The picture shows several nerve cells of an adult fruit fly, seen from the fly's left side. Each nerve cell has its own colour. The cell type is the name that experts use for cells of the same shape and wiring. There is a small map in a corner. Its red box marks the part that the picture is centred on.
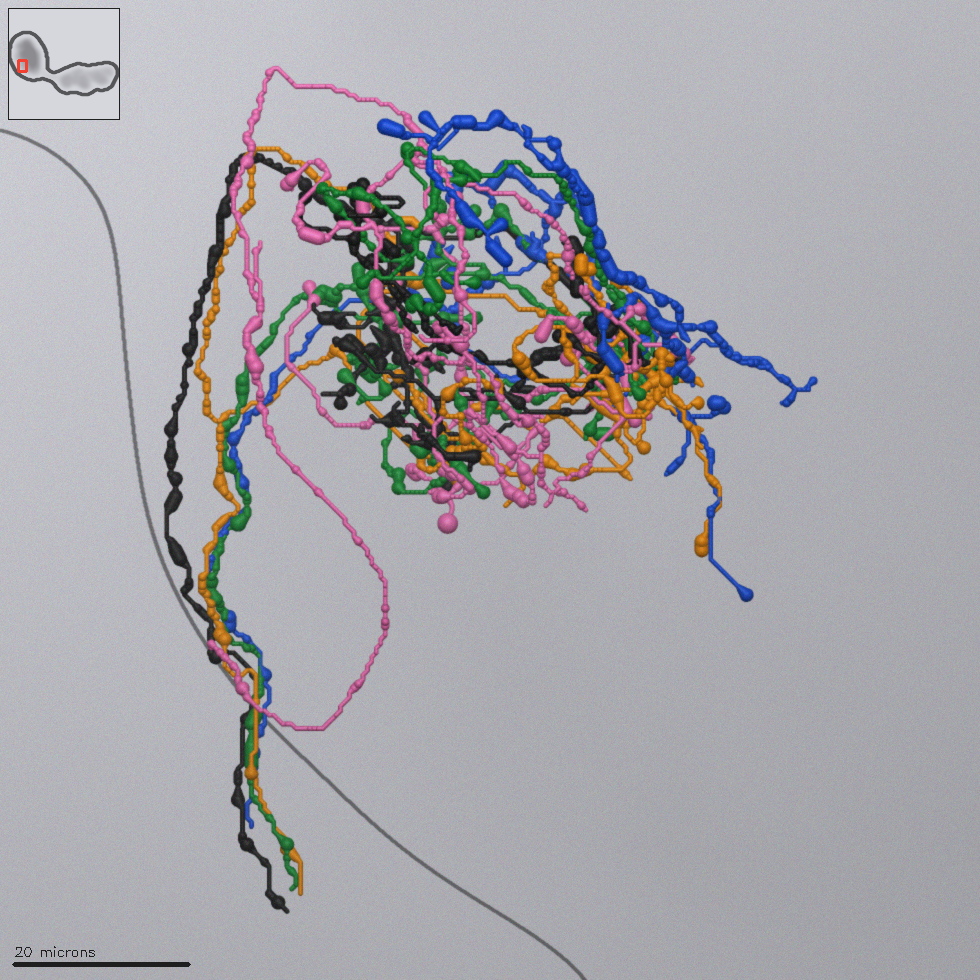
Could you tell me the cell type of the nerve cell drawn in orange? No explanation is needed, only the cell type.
PhG15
